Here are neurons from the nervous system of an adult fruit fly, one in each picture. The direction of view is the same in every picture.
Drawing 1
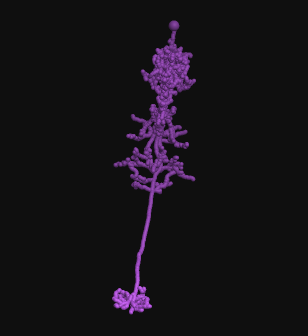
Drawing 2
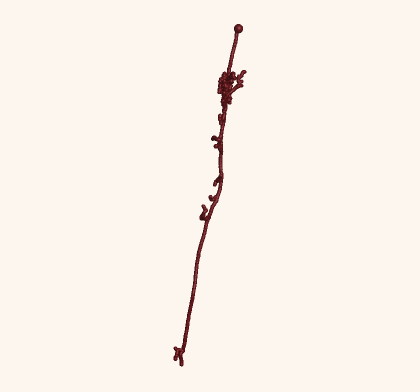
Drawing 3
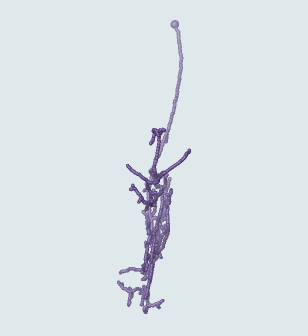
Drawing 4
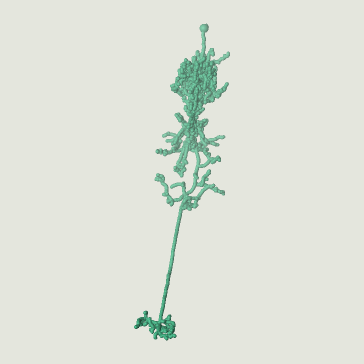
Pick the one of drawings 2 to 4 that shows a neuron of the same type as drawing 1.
Drawing 4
